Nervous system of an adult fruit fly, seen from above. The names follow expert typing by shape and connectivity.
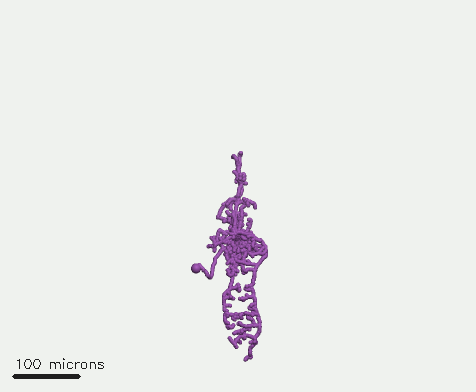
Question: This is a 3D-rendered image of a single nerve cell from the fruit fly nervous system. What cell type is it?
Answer: IN23B095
